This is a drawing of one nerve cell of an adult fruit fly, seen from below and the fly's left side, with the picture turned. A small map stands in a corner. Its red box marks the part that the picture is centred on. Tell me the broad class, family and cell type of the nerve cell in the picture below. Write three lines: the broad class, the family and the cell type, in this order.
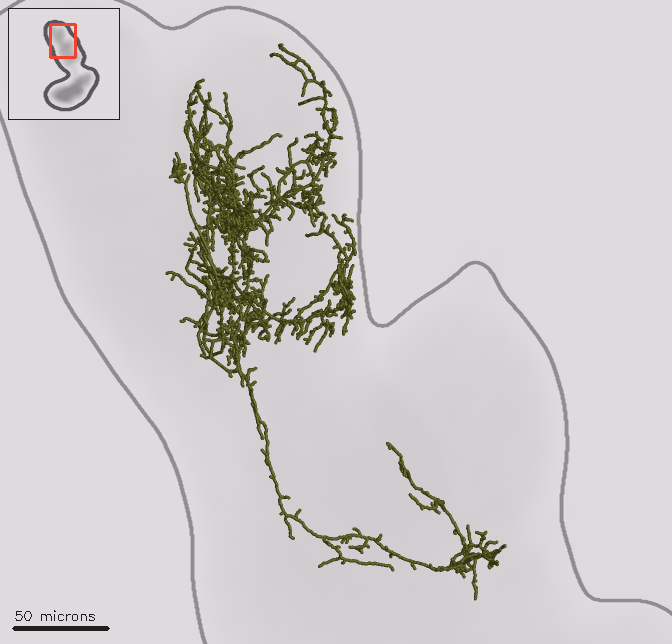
nerve-cord intrinsic neuron
hemilineage 02A
IN02A004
